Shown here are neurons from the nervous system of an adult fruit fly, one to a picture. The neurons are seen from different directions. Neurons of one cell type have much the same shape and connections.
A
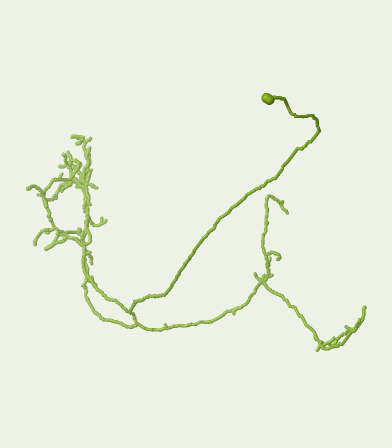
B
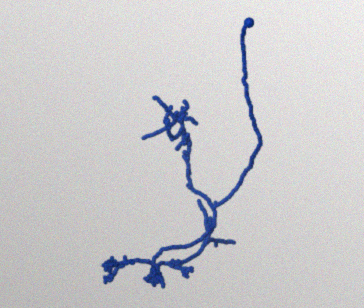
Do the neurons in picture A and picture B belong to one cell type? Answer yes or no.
yes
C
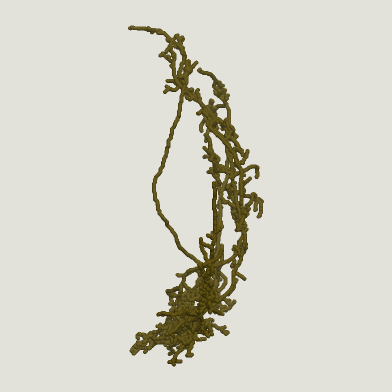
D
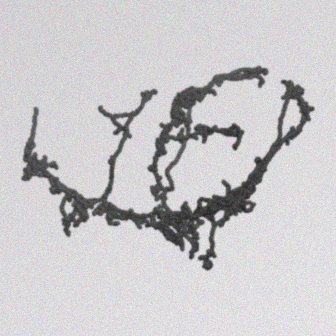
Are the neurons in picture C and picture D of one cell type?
yes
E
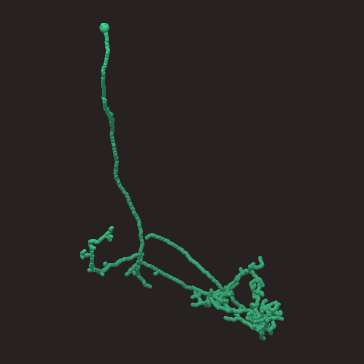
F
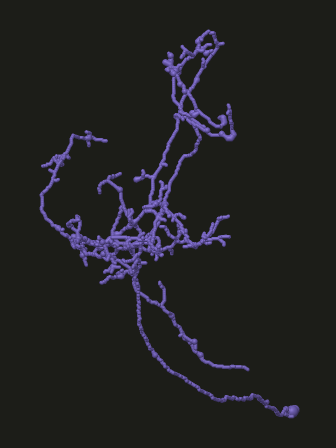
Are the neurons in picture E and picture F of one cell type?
no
